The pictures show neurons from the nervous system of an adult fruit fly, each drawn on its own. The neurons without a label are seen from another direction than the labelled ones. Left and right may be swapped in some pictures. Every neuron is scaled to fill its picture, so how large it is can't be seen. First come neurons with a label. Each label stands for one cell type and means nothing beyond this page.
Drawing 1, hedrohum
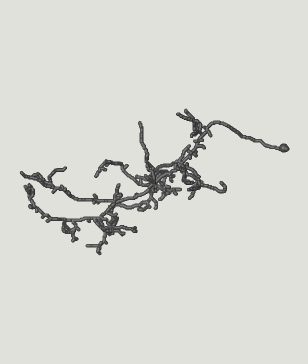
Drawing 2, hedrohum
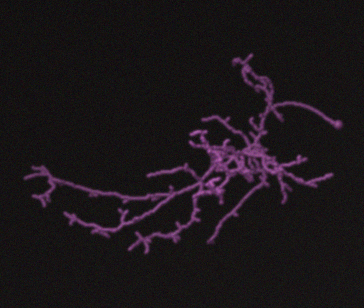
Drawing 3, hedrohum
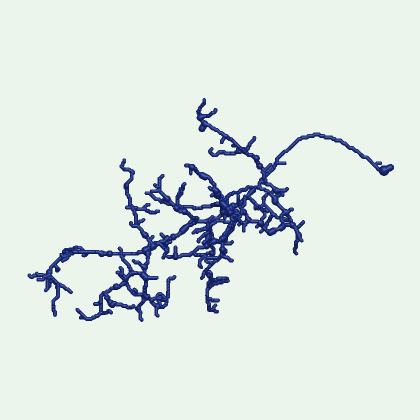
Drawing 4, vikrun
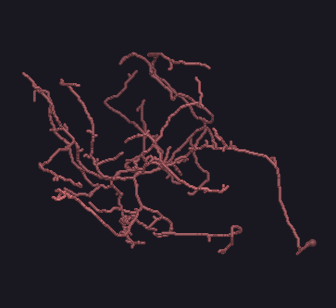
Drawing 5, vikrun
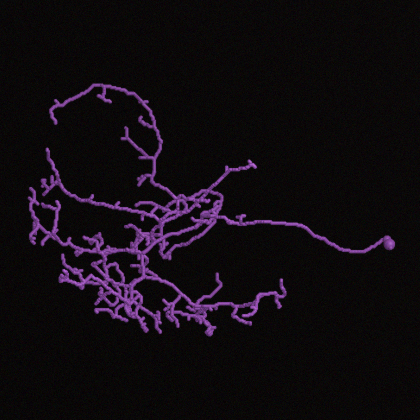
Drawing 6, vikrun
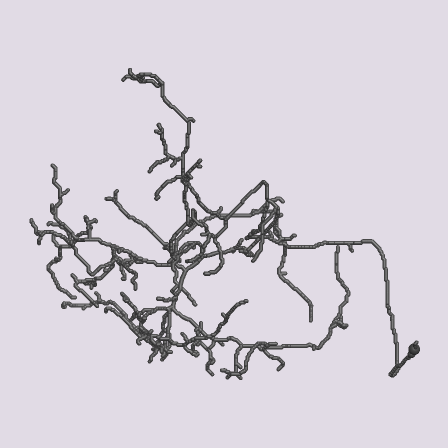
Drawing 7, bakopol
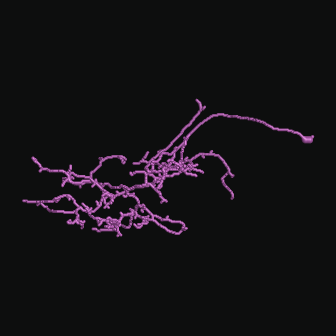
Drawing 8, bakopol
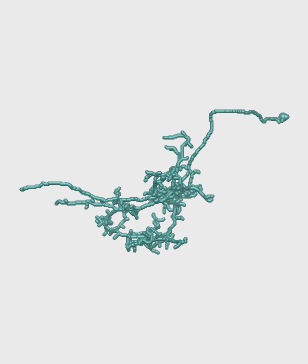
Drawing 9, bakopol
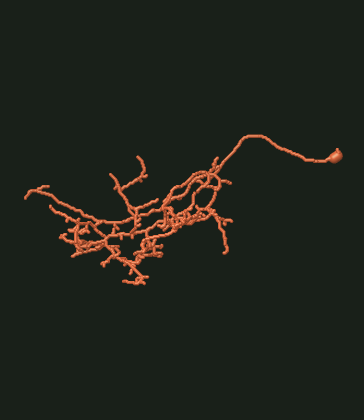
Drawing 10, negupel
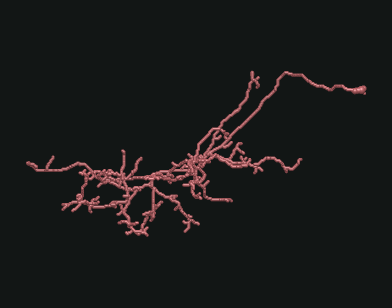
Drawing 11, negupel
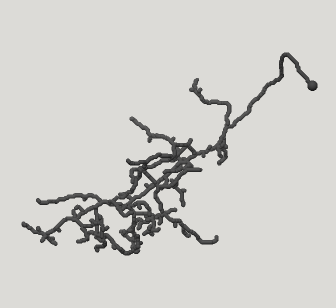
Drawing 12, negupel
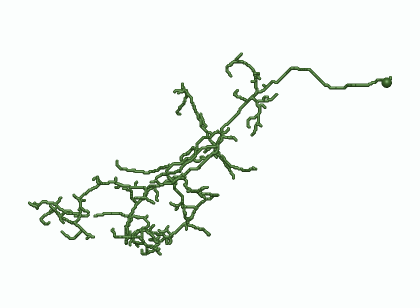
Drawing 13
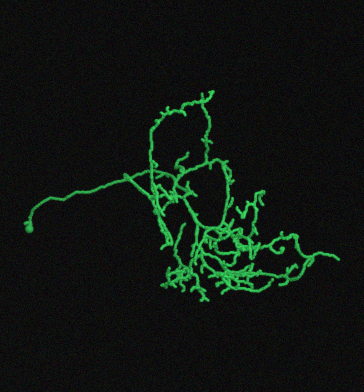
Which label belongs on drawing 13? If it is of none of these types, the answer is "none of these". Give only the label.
vikrun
